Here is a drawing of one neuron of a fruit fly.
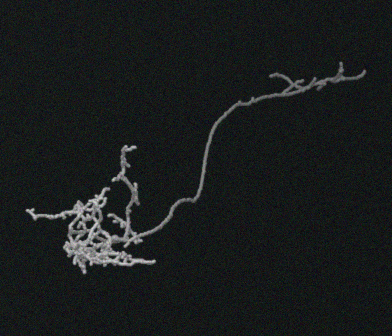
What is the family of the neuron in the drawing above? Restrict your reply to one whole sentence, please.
The neuron takes hemilineage 08B as its family.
